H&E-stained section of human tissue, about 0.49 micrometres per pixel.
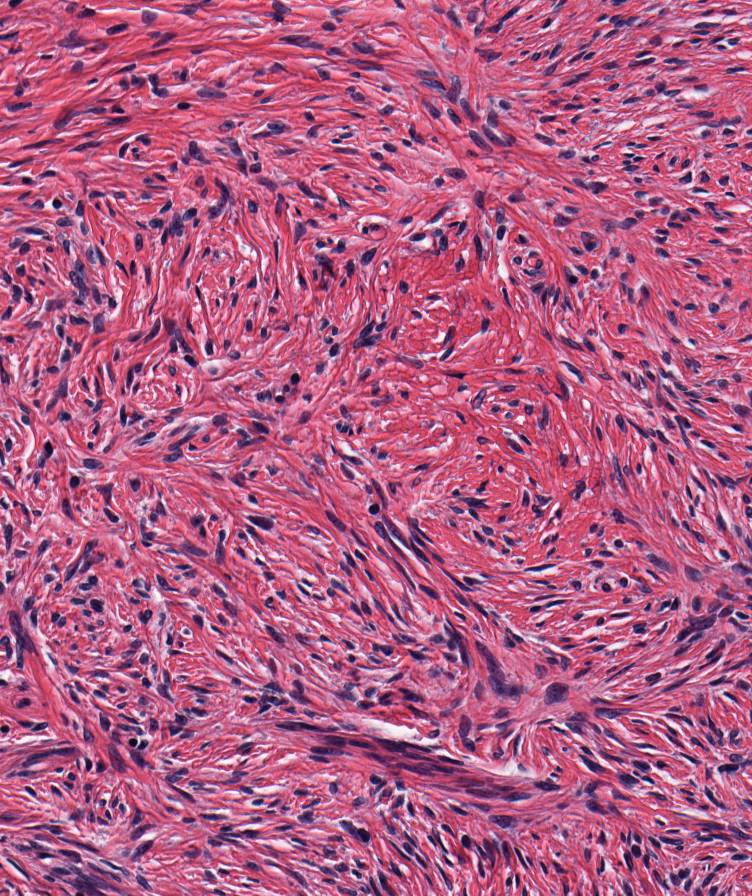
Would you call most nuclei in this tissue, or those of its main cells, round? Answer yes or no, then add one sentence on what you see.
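No. The nuclei are elongated, dark-staining and fairly uniform in size.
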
